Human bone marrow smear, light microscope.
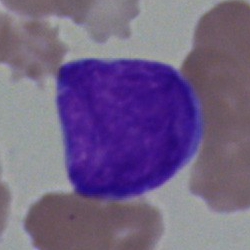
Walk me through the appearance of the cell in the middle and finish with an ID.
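Looking at the shape, the left side is nearly straight while the right side is rounded. The outline seems smooth, with no surface projections. In the chromatin I see faint paler streaks rather than a perfectly even stain. I find no granules anywhere in the cell. This one is a blast.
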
